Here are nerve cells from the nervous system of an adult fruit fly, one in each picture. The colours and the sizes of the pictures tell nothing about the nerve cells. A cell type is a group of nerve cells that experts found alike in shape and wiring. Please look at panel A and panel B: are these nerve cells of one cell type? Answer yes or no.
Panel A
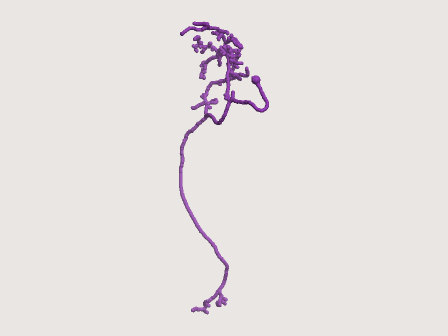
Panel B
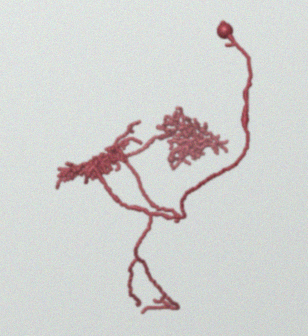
no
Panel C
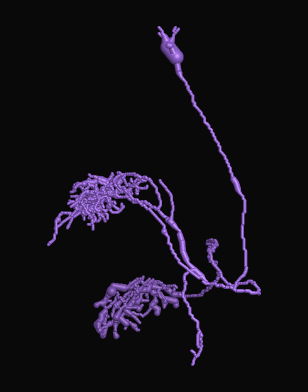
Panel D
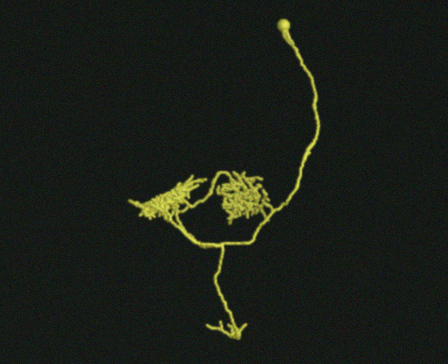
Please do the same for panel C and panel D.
yes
